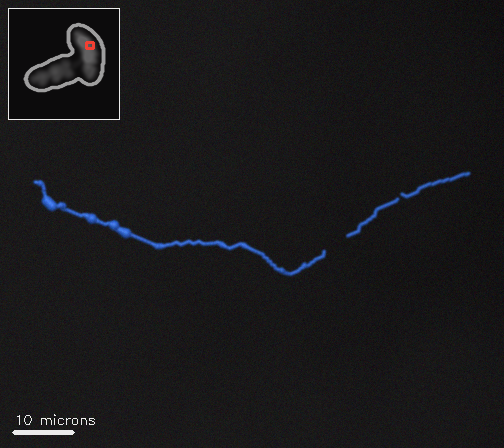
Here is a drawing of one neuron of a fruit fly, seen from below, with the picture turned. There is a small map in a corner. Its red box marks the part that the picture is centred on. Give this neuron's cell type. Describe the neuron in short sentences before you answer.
No cell body is drawn. From left to right in the picture it spans about 75 microns. It has a dozen or fewer branch ends. It is a sensory neuron entering the brain. It is of cell type JO-CA1.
